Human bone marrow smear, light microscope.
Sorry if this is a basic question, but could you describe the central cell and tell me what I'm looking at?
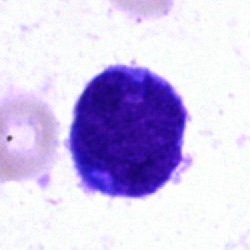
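In outline the cell is roughly round, its edge slightly ragged rather than smooth. The nucleus occupies nearly the whole cell, and no granules can be seen. The cell is a blast.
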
